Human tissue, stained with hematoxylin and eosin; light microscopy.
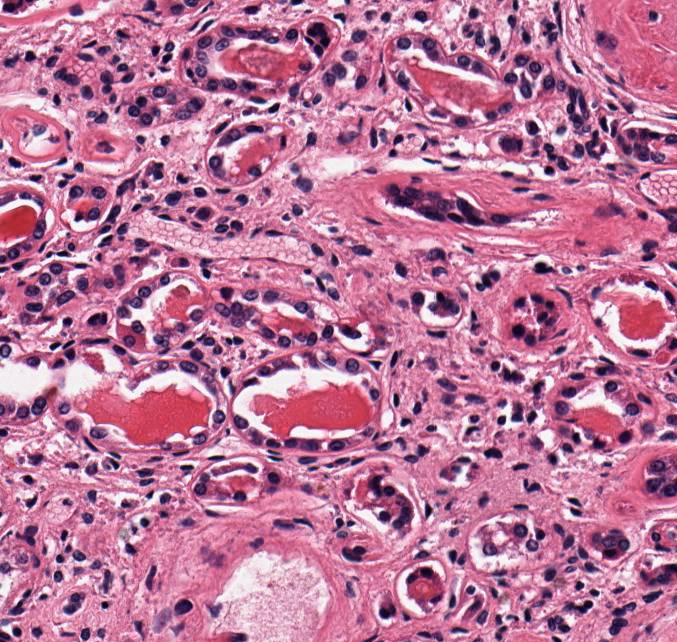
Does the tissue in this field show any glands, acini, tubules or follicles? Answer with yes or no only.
Yes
